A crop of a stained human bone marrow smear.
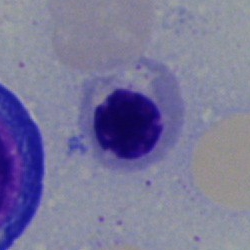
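Erythroblast: look at the cell in the middle of this bone marrow smear. You won't find any nucleoli in its nucleus. A moderate rim of pale greyish-blue cytoplasm surrounds the nucleus, and no granules are visible in it. The outline is roughly round, though faint and uneven at the edge.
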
